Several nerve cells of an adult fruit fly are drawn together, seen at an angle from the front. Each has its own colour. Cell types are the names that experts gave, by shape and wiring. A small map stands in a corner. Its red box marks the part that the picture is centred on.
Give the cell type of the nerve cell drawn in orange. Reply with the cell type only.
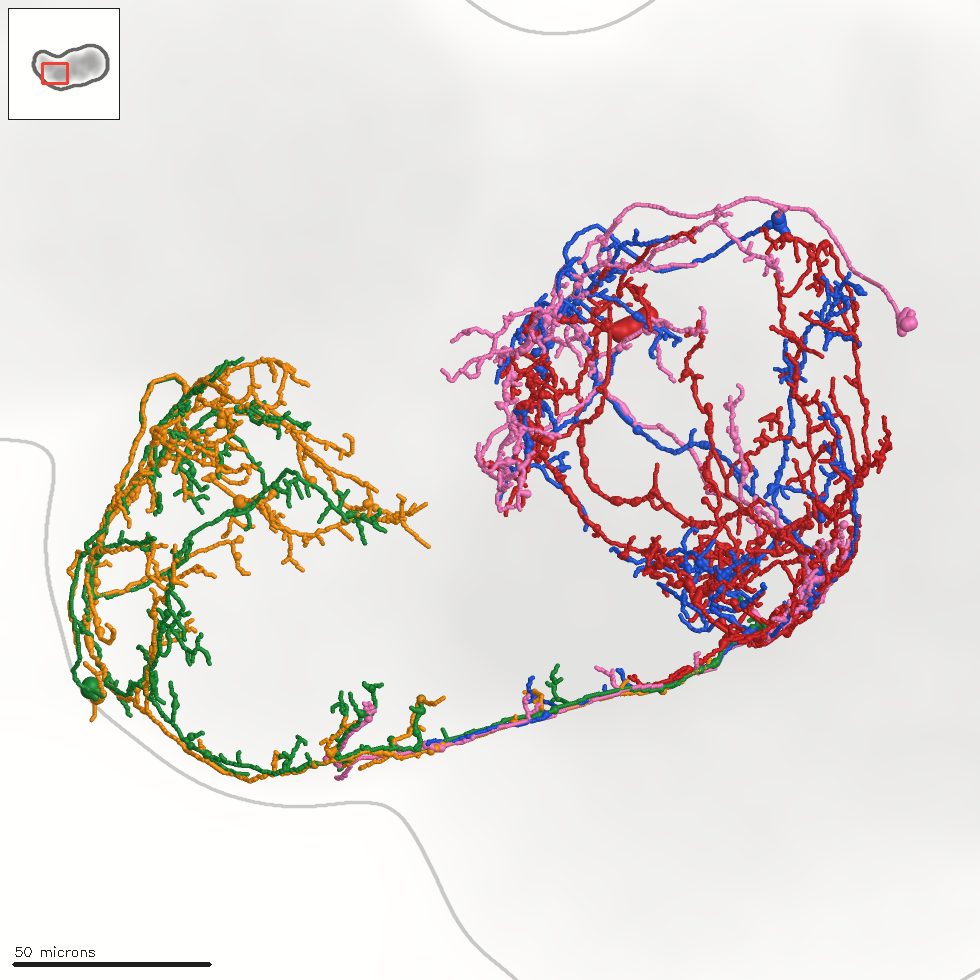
IN19A101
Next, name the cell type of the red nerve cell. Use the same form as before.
IN19A054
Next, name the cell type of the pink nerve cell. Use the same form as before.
IN19A083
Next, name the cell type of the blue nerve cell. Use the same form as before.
IN19A090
